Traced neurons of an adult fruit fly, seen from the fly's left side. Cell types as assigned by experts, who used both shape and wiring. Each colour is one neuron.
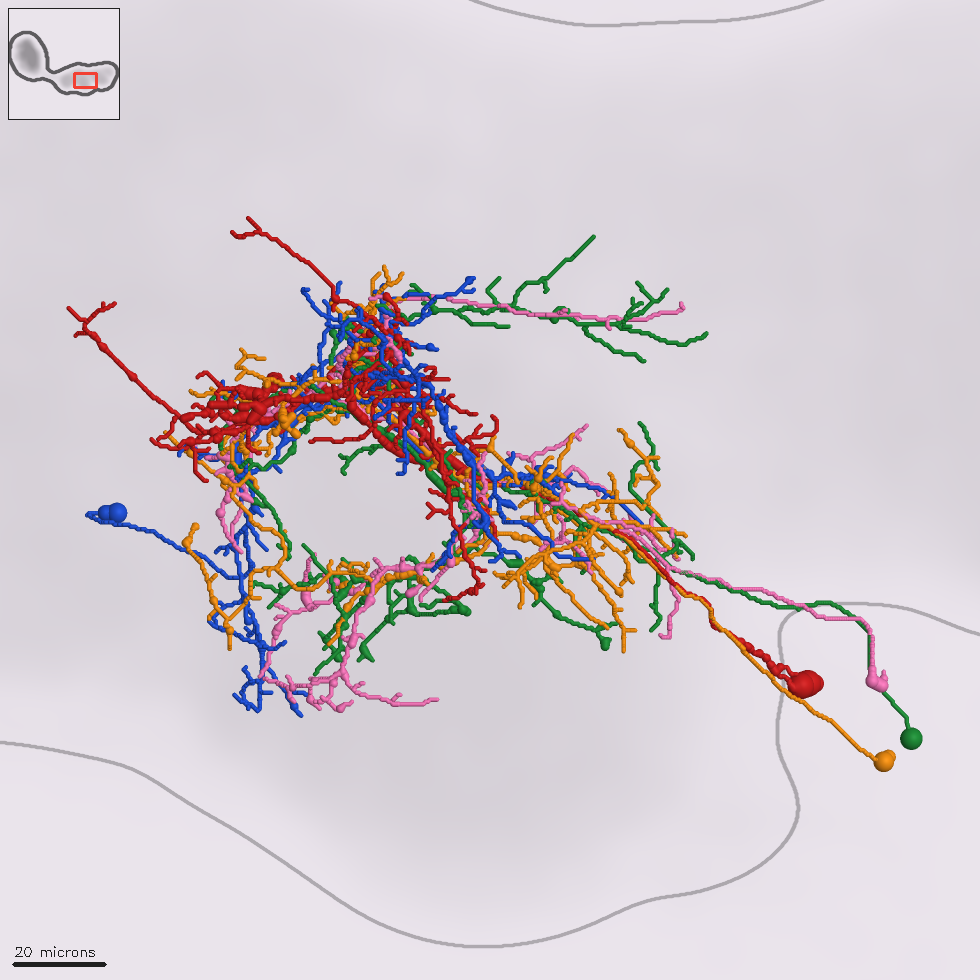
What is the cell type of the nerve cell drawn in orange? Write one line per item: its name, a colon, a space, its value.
cell type: IN21A050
